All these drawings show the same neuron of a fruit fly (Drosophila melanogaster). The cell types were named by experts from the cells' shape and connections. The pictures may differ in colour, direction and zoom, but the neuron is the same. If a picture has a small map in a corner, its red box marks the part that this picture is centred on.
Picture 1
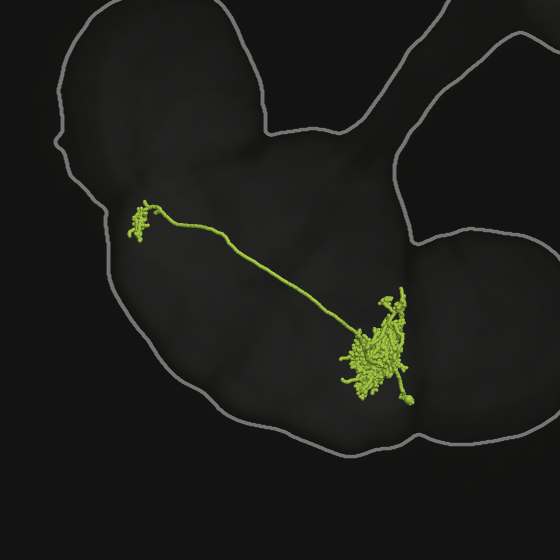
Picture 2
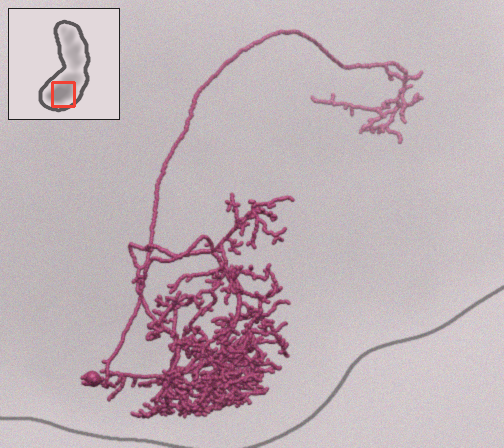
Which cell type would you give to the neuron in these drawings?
AVLP431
